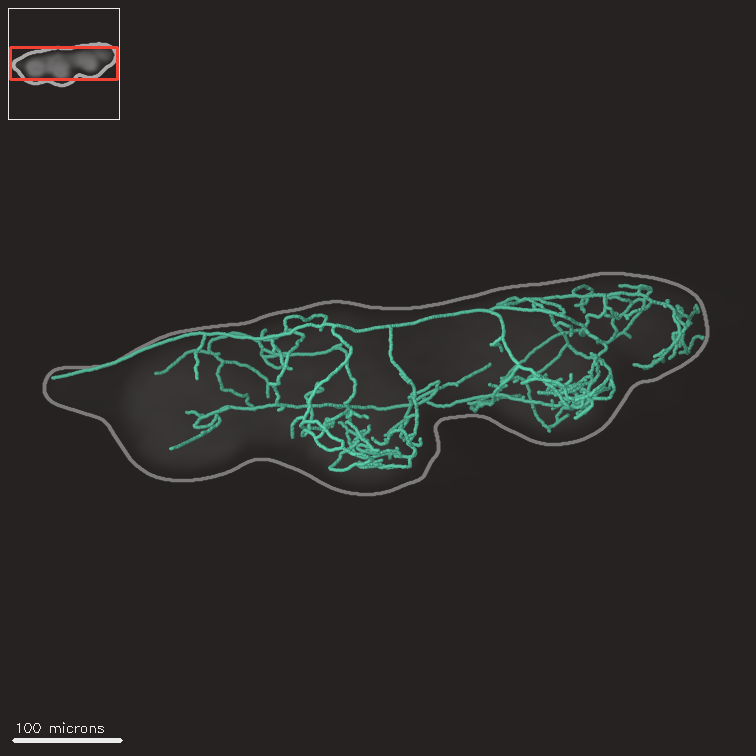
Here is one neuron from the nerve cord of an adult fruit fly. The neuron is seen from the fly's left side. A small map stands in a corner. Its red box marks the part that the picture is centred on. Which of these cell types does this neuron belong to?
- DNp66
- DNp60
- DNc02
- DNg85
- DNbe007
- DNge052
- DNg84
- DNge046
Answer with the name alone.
DNc02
